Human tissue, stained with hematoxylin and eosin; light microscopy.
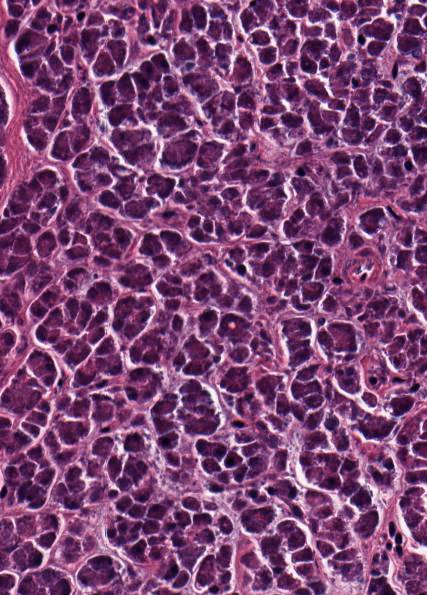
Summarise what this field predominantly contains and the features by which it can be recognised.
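This field mainly shows exocrine pancreas. First, across the whole field the cells lie in many small rounded nests, packed closely together.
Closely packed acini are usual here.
Then the colour: the cells in the nests have deep purple cytoplasm.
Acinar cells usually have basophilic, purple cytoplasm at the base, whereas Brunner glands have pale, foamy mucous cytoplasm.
A network of thin pink fibrous septa outlines the nests, and the nests are solid, with no central lumens.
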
